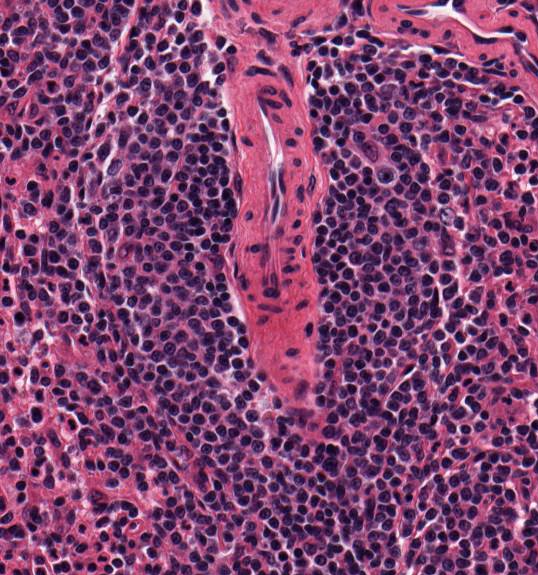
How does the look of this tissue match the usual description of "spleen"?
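Fits spleen: lymphocytes with dark round nuclei and scant cytoplasm, densely packed in diffuse sheets.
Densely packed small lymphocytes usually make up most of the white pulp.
Against it: these small round cells fill nearly the whole field rather than forming scattered islands.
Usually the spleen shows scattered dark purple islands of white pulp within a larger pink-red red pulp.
Also: a thick-walled vessel runs down the centre from the top edge; thin pink stromal strands lie between cells, mostly on the left.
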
